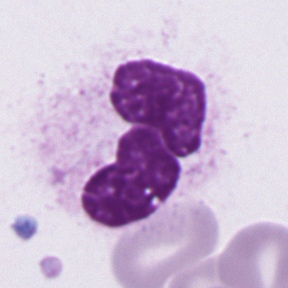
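Segmented neutrophil, the cell in the middle. First, its outer border is indistinct, with the cytoplasm fading into the background. Second, fine pinkish-lilac granules are scattered through the cytoplasm, spreading most widely on the left side of the nucleus. Third, no vacuoles are seen in the cytoplasm.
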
